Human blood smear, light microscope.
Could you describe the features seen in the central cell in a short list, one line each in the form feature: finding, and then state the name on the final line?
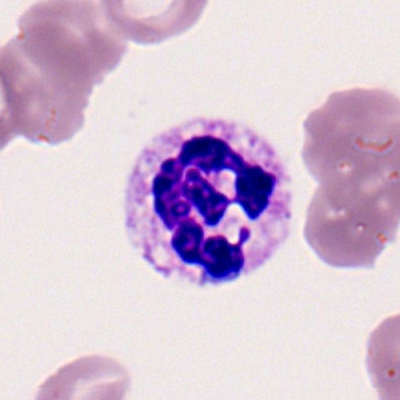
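Nucleus: divided into several lobes
Chromatin: dense dark purple
Cytoplasm: visible on all sides of the nucleus
Granules: fine, faint and pinkish, within the cytoplasm
Name: segmented neutrophil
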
